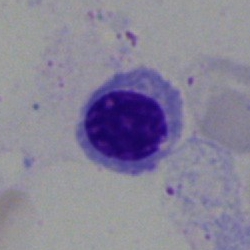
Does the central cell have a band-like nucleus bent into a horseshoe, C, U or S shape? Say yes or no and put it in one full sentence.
No, it is a compact round or oval mass that the nucleus forms.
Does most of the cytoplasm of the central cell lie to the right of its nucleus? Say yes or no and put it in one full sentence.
Yes, what lies to the right of the nucleus is most of the cytoplasm.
